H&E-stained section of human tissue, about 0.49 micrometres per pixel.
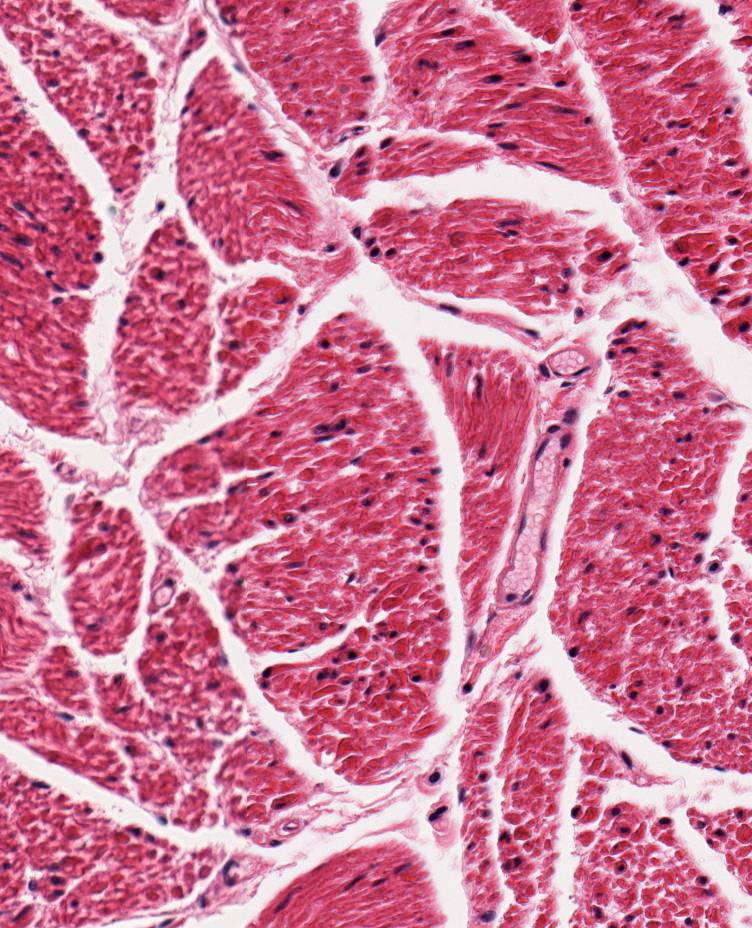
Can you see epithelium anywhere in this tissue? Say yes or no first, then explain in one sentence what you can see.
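No. No epithelium or glands are present anywhere in the field.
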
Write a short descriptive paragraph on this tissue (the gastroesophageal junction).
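Irregular bundles of smooth muscle, separated by narrow pale septa, make up the entire field. The bundles are oriented in different directions, some sectioned transversely and others longitudinally. In longitudinally cut muscle, such as the bundle just right of centre, the nuclei are dark and elongated. The cytoplasm of the muscle is deeply eosinophilic.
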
